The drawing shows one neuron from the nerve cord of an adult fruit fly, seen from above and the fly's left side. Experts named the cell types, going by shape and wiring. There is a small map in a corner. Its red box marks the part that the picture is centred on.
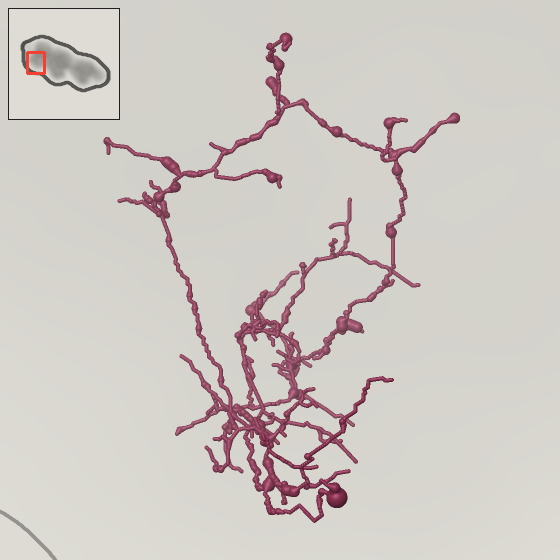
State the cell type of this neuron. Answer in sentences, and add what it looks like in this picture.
It is of cell type IN20A.22A092. It is a nerve-cord intrinsic neuron. The picture shows dozens of branch ends. As drawn here it is taller than it is wide.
